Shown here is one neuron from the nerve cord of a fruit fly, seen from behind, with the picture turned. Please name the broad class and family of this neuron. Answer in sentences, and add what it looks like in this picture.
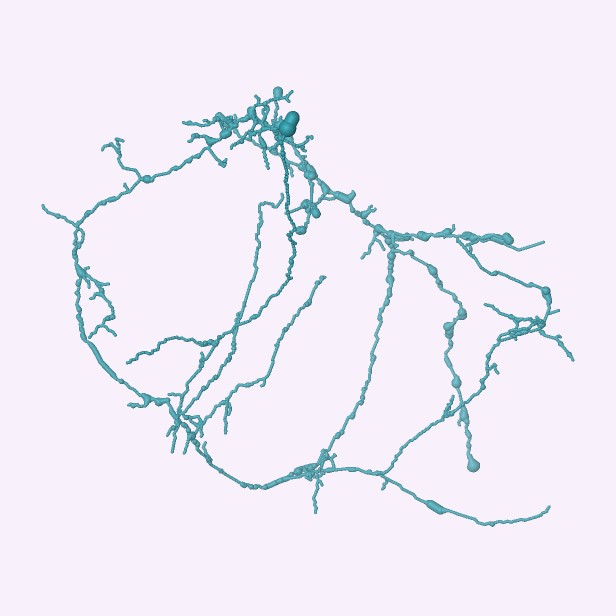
Its broad class is nerve-cord intrinsic neuron. The family is hemilineage 12B. Dozens of branch ends can be seen. As drawn here it is about as wide as it is tall.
